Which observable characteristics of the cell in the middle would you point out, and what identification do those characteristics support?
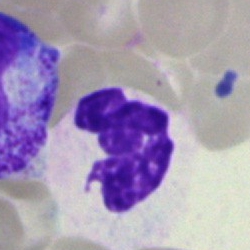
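Looking at the chromatin: dense, dark purple, a few small pale clefts. No clear vacuoles in the cytoplasm, as far as I can see. The cell's outer edge is faint, blending into the background. So: a segmented neutrophil.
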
